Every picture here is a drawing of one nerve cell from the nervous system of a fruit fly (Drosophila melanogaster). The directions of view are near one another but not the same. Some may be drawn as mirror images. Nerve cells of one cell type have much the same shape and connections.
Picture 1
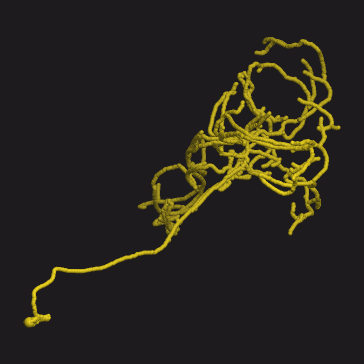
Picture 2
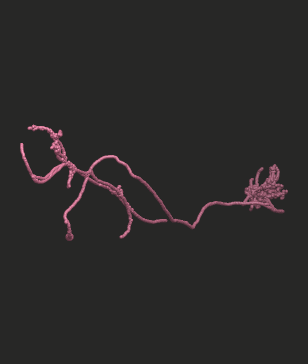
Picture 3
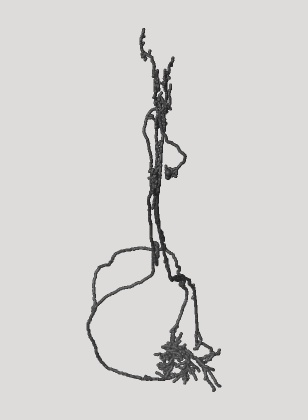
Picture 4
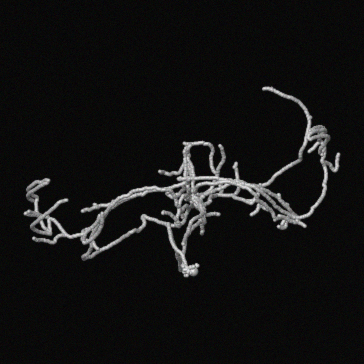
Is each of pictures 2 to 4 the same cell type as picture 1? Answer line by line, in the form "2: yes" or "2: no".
2: no
3: no
4: yes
